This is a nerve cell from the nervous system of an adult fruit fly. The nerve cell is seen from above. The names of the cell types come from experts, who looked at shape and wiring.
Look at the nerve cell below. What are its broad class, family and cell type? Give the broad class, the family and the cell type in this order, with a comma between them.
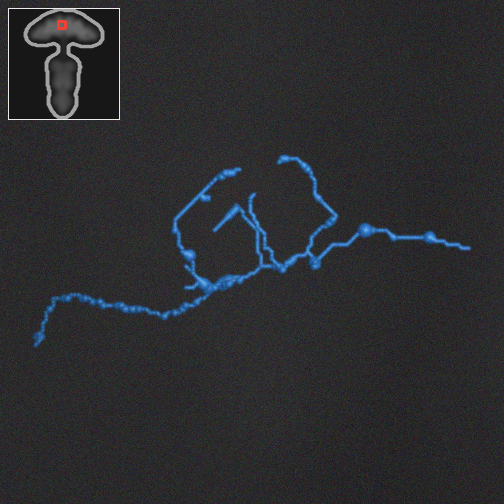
sensory neuron entering the brain, class gustatory, LB3d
